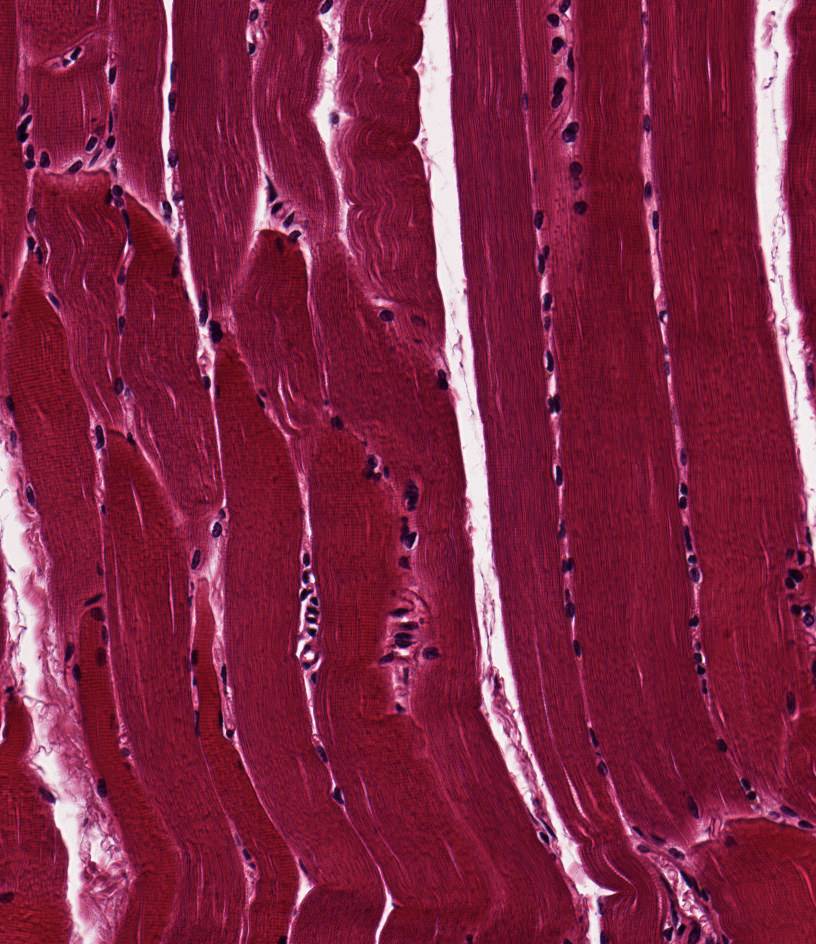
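Skeletal muscle. Long, parallel muscle fibres run from the top to the bottom of the field. Within their cytoplasm, fine lines run along the length of the fibres. The dark nuclei are elongated, lie parallel to the long axis of the fibres, and sit at the fibre edges rather than in their centres.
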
